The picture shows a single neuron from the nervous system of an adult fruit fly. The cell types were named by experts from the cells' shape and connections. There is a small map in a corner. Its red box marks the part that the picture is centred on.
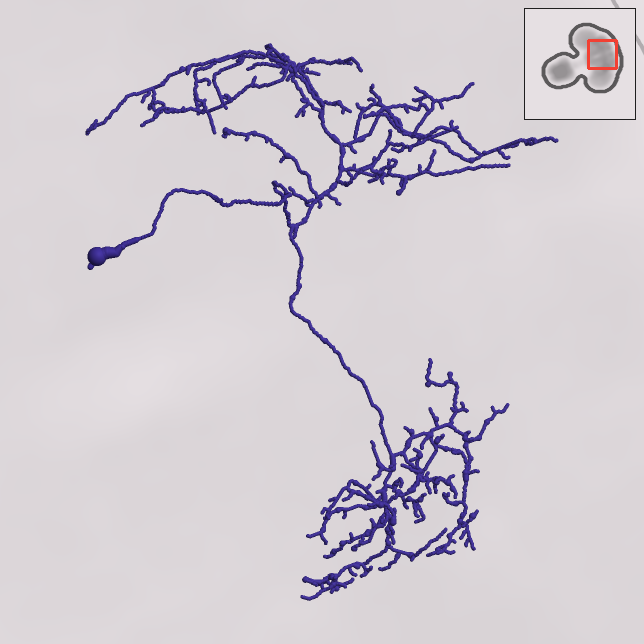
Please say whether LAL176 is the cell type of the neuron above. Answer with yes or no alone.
yes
